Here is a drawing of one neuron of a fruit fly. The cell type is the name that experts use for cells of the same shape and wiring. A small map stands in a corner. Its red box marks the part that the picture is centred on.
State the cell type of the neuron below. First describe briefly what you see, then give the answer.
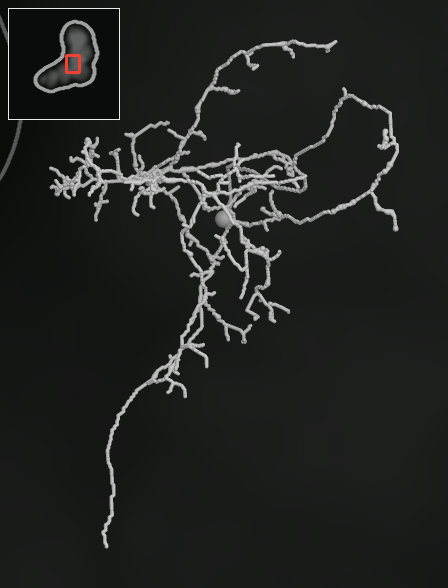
The picture shows dozens of branch ends. In this view it is taller than it is wide. This is a nerve-cord intrinsic neuron. Its cell type is IN20A.22A024.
